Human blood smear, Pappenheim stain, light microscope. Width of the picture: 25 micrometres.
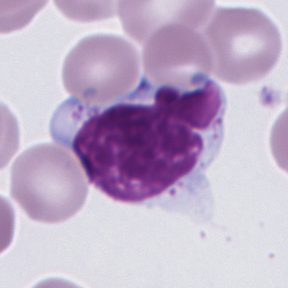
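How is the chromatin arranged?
It is dark purple and coarsely clumped, with paler streaks between the clumps.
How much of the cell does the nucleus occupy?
Most of it; at about 13 by 9 micrometres, it leaves a narrow rim of pale blue cytoplasm over much of its edge.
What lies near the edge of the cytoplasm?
A few fine purple dots are scattered there.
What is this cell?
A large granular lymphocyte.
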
